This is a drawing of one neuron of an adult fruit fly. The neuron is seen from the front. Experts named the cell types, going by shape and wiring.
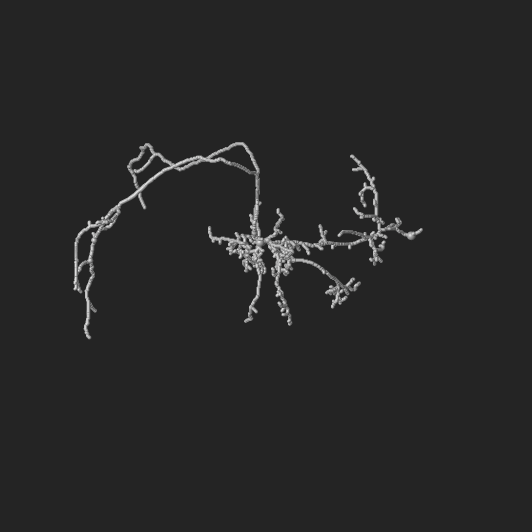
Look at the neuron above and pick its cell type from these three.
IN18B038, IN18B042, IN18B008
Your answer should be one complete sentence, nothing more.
To this neuron applies the cell type name IN18B038.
